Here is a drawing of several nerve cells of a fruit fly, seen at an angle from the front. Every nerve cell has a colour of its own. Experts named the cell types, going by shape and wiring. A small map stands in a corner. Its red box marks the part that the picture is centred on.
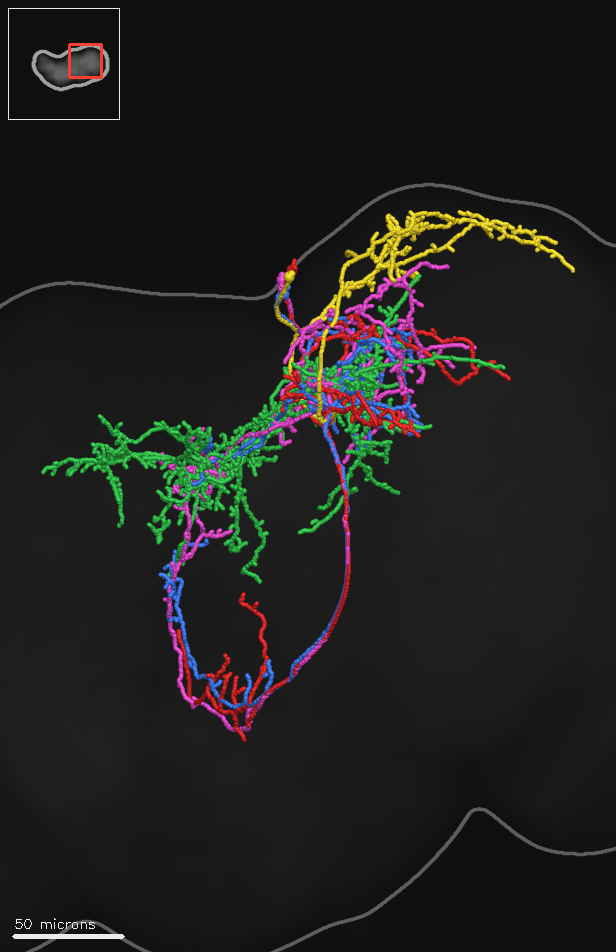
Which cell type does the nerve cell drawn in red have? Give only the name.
SMP461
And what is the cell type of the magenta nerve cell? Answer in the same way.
SMP459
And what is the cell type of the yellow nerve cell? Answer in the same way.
CB0943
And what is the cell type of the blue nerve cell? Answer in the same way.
SMP460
